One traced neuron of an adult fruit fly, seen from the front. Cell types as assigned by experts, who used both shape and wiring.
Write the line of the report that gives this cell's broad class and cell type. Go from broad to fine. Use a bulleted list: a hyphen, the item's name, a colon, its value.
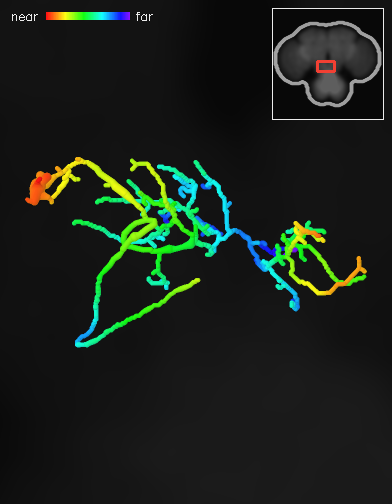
- broad class: motor neuron of the brain
- cell type: MNx03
